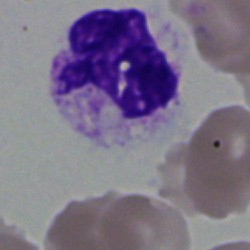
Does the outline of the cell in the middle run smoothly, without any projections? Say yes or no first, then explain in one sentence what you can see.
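No. The cell outline is roughly round with a slightly ragged edge.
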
